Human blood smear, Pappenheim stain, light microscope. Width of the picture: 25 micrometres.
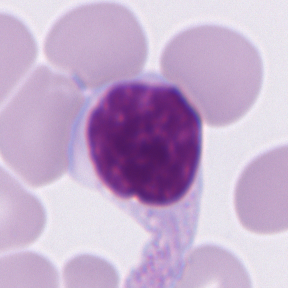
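Large granular lymphocyte. A long tail of cytoplasm trails downward from its lower right. The cytoplasm is very pale, almost colourless, faintly grey-blue. In the tail it shows a faint, fine mottling rather than distinct coarse granules. No nucleolus stands out in the nucleus.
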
